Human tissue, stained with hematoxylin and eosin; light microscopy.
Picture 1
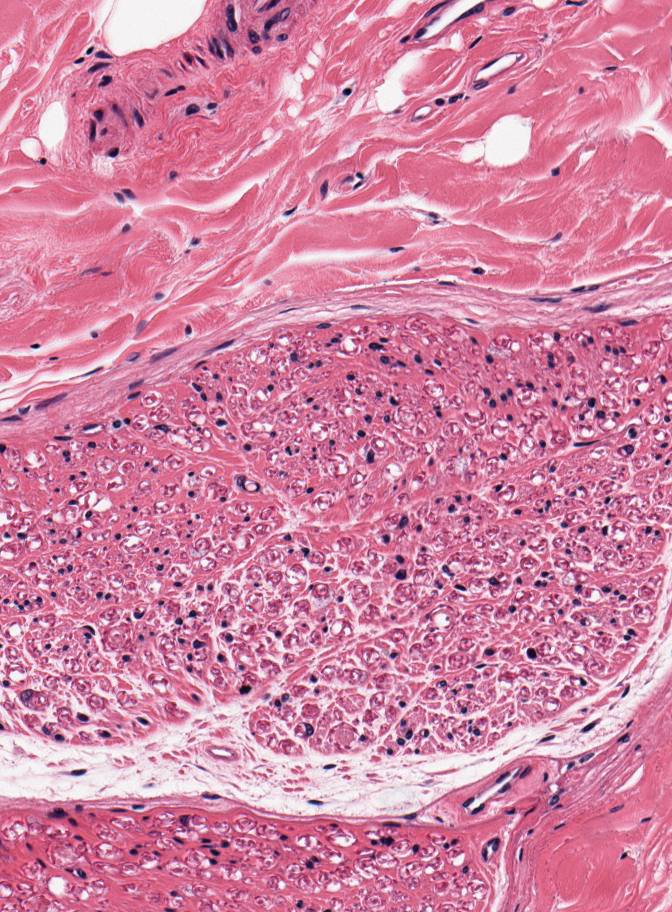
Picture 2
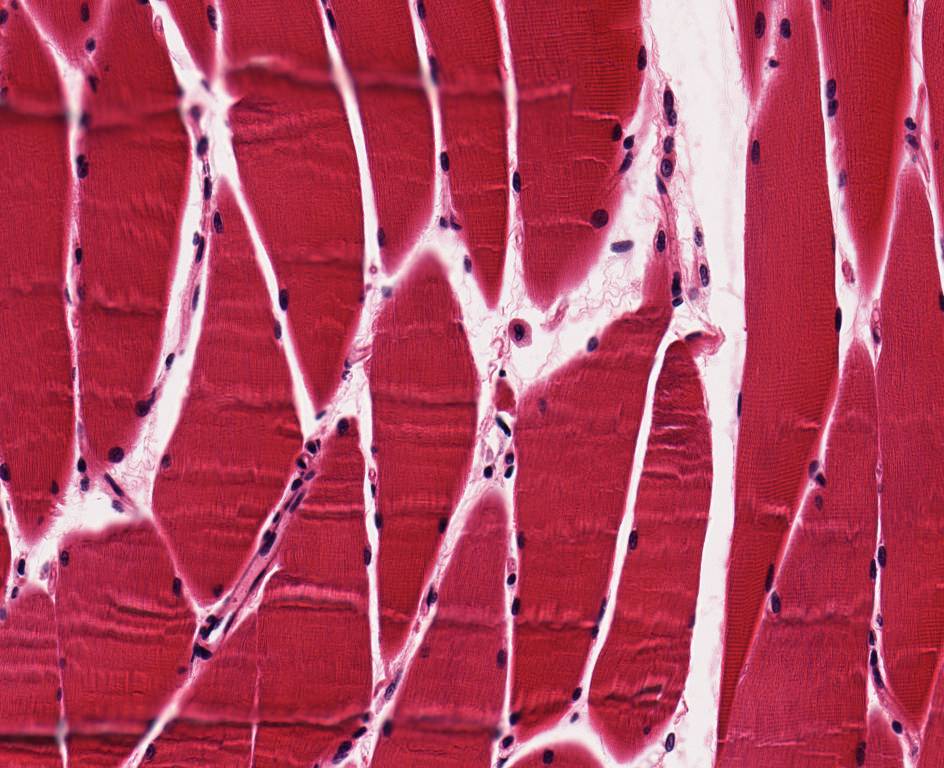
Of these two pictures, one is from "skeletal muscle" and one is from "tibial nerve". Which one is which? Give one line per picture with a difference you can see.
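Picture 1 is from the tibial nerve. The fibres inside the central bundle are cut across, appearing as many small round profiles.
Picture 2 is from the skeletal muscle. The field is filled with long, deep red muscle fibres lying side by side and running mainly from top to bottom.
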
